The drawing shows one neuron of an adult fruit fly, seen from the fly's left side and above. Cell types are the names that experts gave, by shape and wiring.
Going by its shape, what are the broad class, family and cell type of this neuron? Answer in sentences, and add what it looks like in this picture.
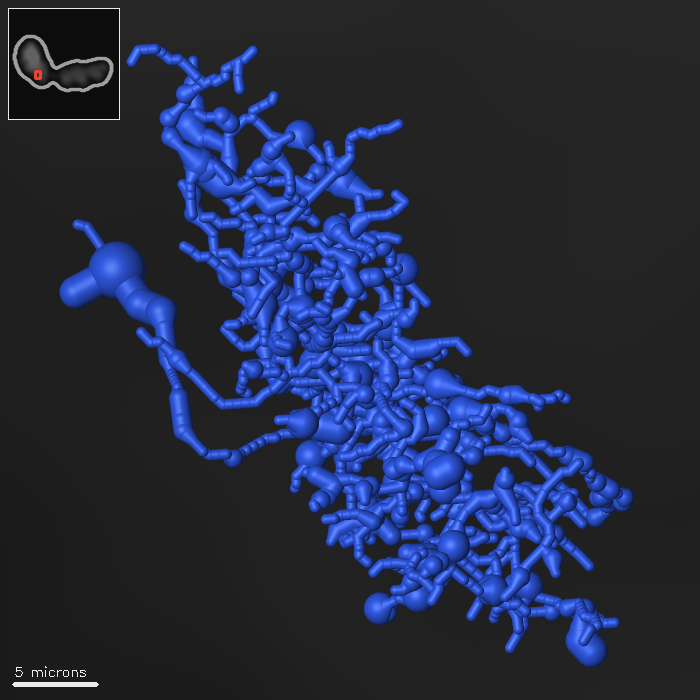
Its broad class is optic-lobe intrinsic neuron. Its family is Pm. Its cell type is Pm1. The cell body is on the left of the picture. By the scale bar it is about 35 microns tall in this view. Dozens of branch ends can be seen.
